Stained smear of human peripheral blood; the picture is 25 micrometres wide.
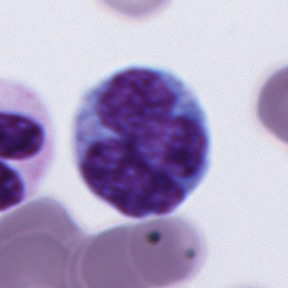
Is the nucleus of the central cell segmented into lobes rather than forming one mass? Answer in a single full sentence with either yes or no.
Yes, this cell's nucleus is lobed, with two or more segments.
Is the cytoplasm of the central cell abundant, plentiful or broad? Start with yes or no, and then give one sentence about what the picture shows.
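No. The cytoplasm is a thin pale bluish-grey rim, widest on the left side of the cell.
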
